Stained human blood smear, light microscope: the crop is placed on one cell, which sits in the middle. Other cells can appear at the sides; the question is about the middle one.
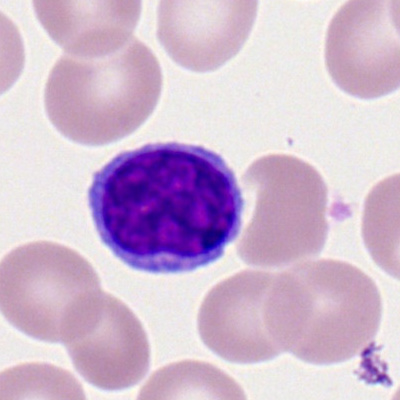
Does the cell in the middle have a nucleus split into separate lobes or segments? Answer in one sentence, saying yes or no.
No, there is one compact round, oval or kidney-shaped nucleus, not separate lobes.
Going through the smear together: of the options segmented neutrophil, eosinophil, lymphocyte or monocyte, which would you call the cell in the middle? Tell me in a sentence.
The middle of this crop holds a lymphocyte.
